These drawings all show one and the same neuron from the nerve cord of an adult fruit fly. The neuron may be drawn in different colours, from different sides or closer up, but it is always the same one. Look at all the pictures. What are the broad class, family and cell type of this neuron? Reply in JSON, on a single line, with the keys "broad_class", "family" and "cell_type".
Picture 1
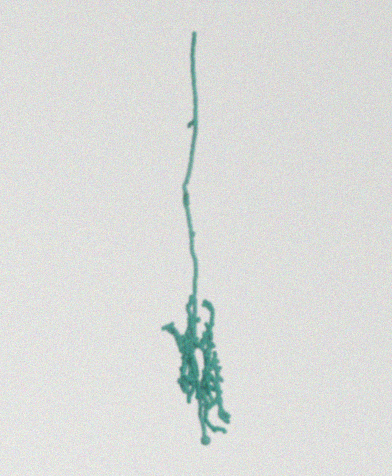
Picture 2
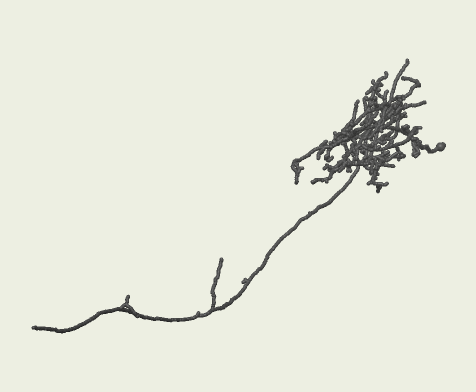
{"broad_class": "ascending neuron", "family": "hemilineage 05B", "cell_type": "AN05B062"}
